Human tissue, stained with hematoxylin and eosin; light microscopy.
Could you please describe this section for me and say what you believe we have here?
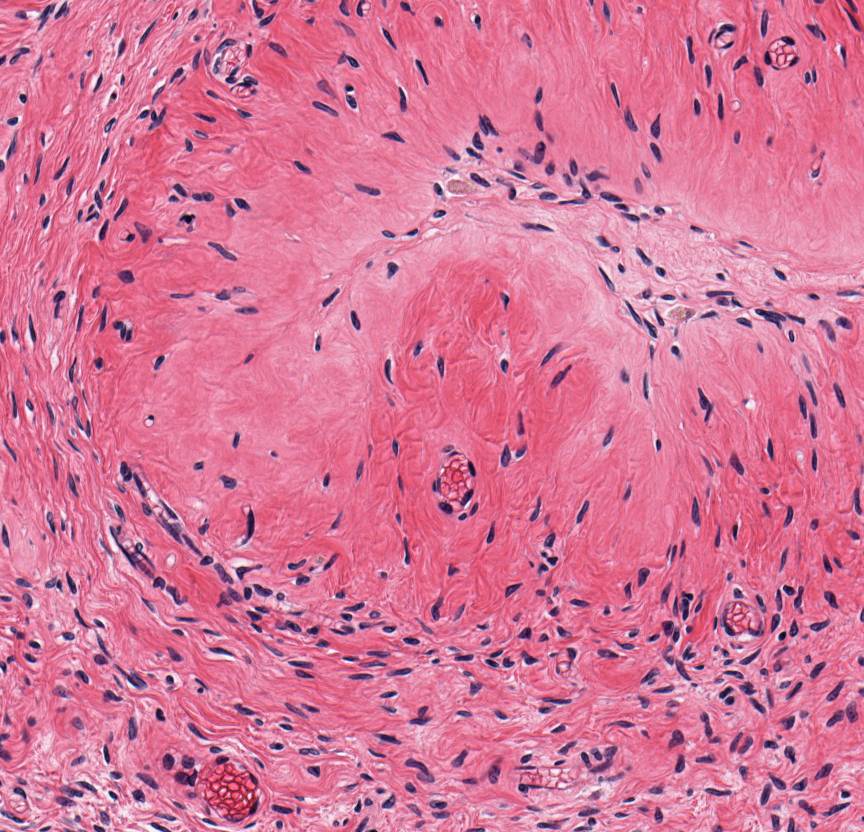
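You'll notice the collagen and spindle cells swirling in a whorled, roughly concentric pattern around a paler centre. That centre is dense, pink, glassy collagen with few nuclei. The cells' nuclei are slender, elongated and dark-staining, and they crowd more in the lower part of the field than centrally. That's ovary.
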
